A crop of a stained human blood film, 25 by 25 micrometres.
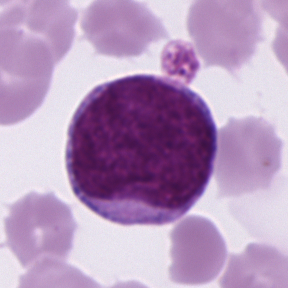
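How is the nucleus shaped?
As a single rounded mass, without lobes.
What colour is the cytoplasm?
Pale bluish-lilac.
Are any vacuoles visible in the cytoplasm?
None are visible.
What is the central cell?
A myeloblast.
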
